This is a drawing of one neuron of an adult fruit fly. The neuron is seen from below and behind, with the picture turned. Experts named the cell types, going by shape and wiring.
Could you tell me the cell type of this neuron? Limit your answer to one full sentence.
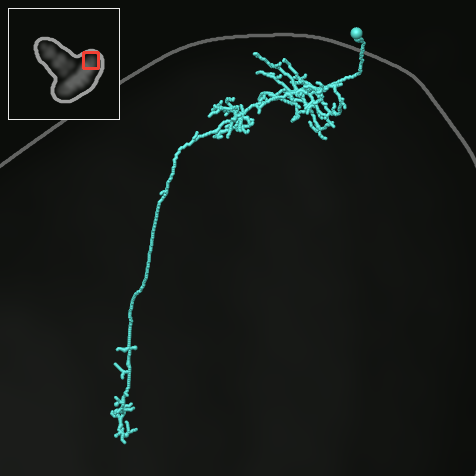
This neuron falls under the cell type Tm16.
